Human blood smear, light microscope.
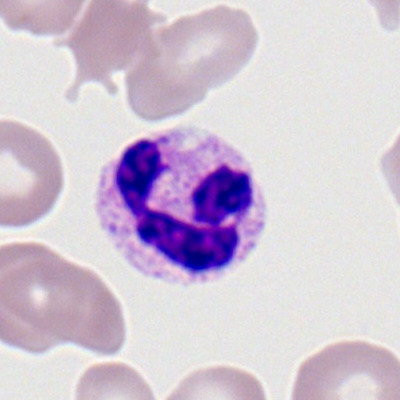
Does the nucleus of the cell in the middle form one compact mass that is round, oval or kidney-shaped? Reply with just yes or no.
No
